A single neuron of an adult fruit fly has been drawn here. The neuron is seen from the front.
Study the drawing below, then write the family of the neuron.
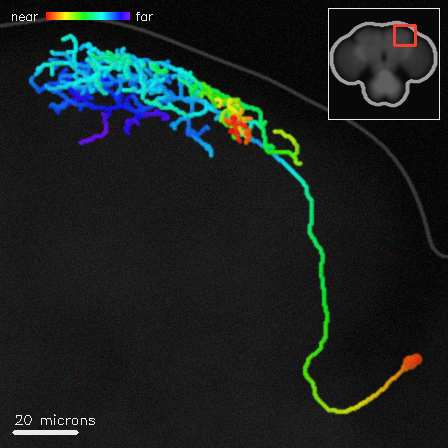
hemilineage SLPav3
